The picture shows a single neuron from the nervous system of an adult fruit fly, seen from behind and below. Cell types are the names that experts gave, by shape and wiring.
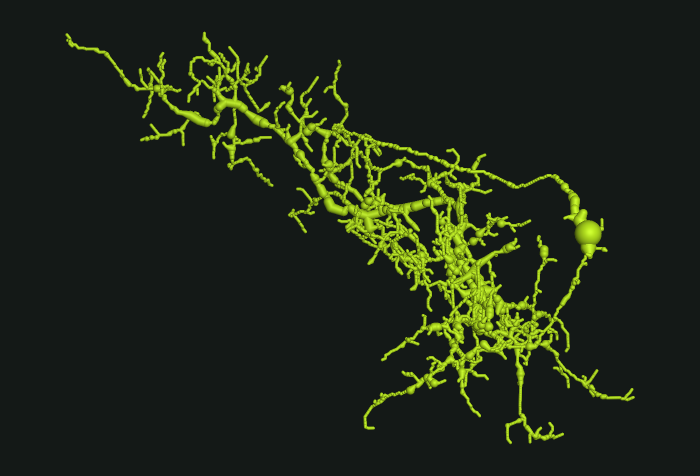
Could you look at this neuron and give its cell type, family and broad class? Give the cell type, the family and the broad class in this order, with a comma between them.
IN21A028, hemilineage 21A, nerve-cord intrinsic neuron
